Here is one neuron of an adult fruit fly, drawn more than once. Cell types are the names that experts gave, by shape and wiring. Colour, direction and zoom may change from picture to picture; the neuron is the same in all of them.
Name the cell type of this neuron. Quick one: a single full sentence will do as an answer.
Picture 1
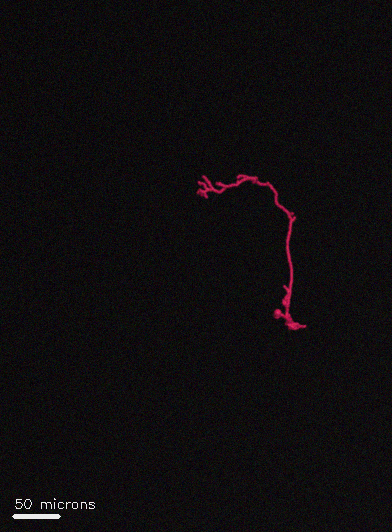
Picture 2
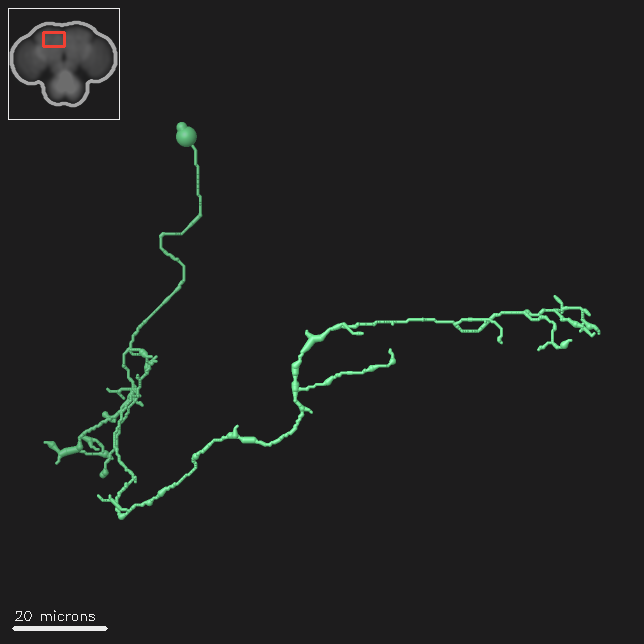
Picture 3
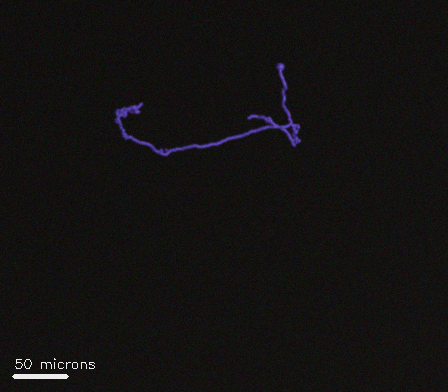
This neuron falls under the cell type KCg-d.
